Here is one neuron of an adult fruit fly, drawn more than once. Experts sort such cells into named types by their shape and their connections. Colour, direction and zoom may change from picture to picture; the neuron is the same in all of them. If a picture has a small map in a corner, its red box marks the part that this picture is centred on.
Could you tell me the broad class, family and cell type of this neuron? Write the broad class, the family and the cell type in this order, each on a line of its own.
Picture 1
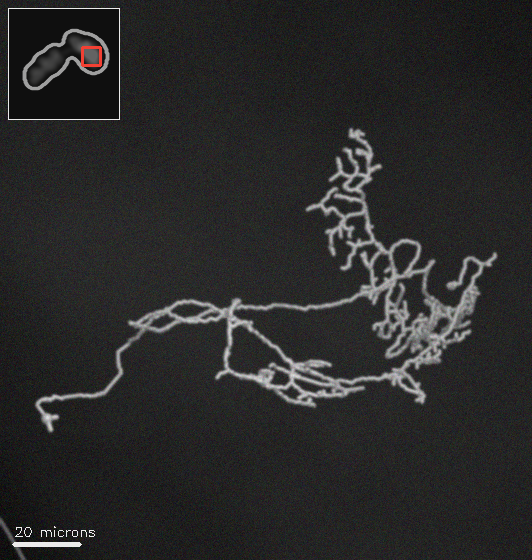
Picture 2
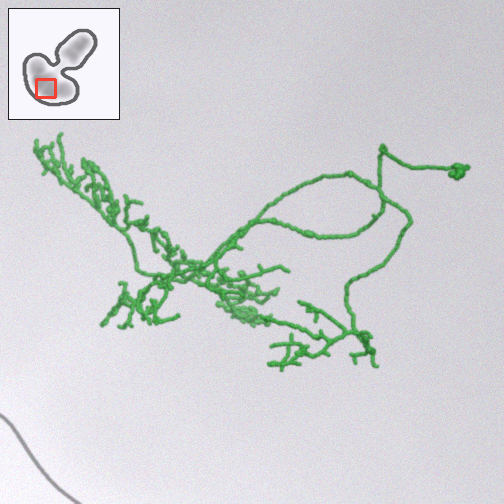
central-brain intrinsic neuron
hemilineage DM6_dorso_medial
FB8C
